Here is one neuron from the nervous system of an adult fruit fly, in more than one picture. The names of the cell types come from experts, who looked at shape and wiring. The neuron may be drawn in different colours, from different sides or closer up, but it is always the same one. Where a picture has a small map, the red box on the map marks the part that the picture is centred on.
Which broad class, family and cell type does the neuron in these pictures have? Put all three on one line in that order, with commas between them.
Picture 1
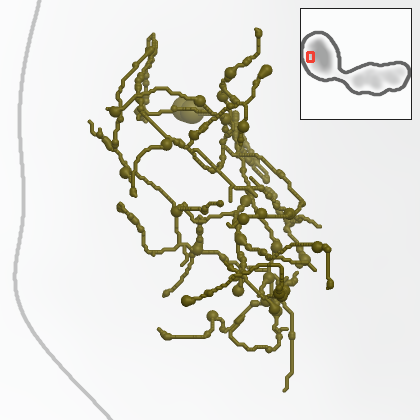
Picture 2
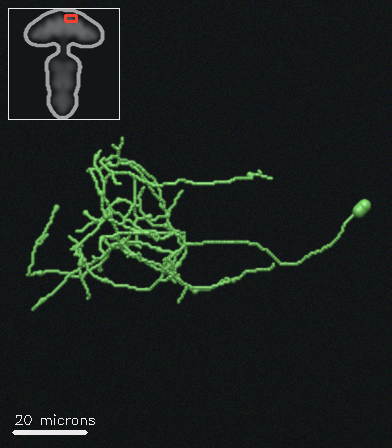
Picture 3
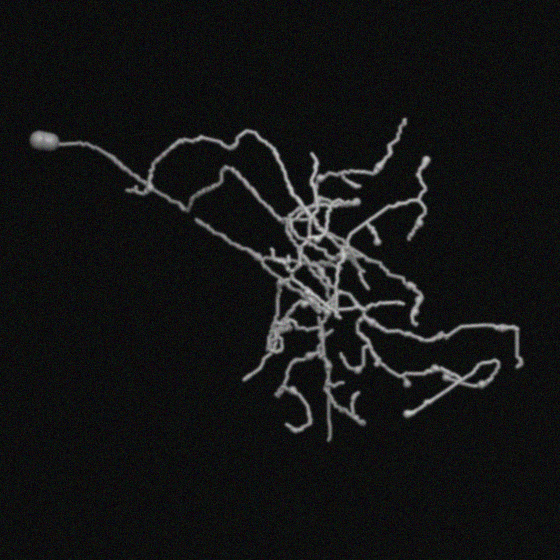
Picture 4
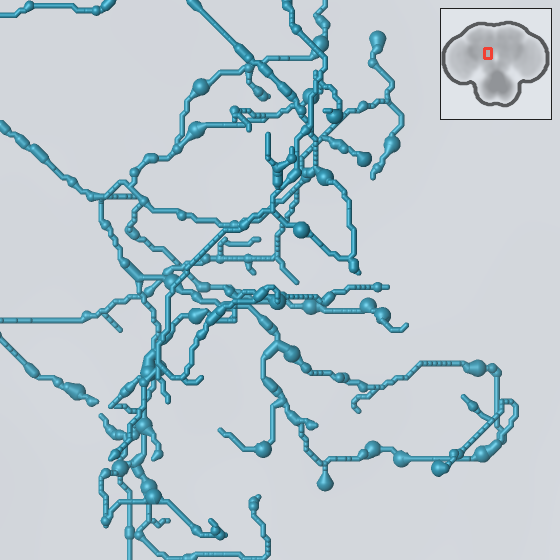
central-brain intrinsic neuron, hemilineage ALl1_dorsal, lLN12A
